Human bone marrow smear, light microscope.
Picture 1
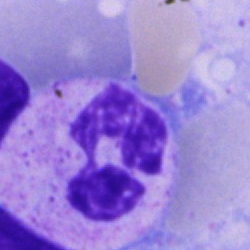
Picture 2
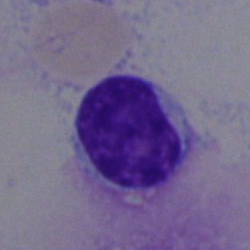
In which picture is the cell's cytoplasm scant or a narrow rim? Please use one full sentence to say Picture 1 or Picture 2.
There is only a narrow rim of cytoplasm in the cell in picture 2.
